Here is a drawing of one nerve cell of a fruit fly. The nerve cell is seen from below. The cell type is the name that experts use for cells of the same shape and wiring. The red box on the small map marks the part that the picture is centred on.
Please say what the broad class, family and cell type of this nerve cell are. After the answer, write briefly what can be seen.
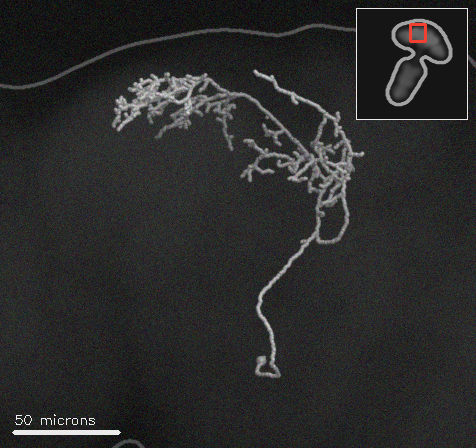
Its broad class is central-brain intrinsic neuron. The family is hemilineage DM4_dorsal. Its cell type is SMP399_b. It is in the brain and does not reach the nerve cord. By the scale bar it is about 150 microns tall in this view. The picture shows dozens of branch ends.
